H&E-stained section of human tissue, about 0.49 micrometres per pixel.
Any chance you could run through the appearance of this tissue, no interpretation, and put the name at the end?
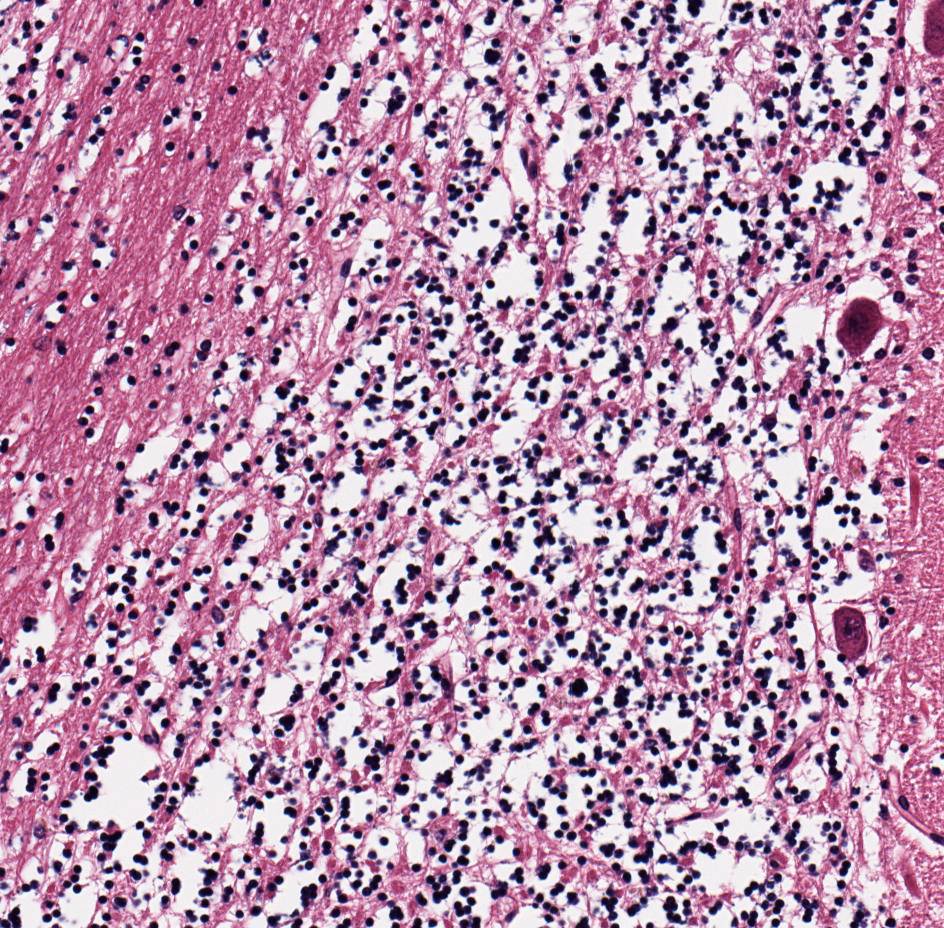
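A dense sheet of small, round, dark nuclei with barely visible cytoplasm fills most of the field. Two large neurons with abundant pink cytoplasm lie at the right edge. Upper left: a pink fibrillary zone with diagonal fibres and fewer nuclei. This is cerebellum.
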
